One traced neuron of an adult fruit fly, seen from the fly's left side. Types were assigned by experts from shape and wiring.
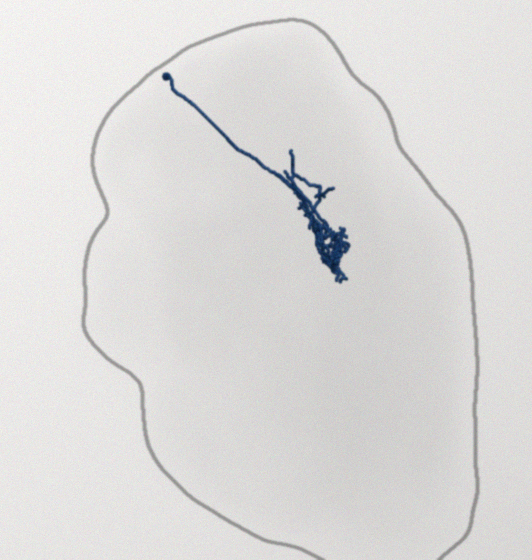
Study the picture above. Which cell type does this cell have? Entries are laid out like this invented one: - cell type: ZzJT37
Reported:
- cell type: CL046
